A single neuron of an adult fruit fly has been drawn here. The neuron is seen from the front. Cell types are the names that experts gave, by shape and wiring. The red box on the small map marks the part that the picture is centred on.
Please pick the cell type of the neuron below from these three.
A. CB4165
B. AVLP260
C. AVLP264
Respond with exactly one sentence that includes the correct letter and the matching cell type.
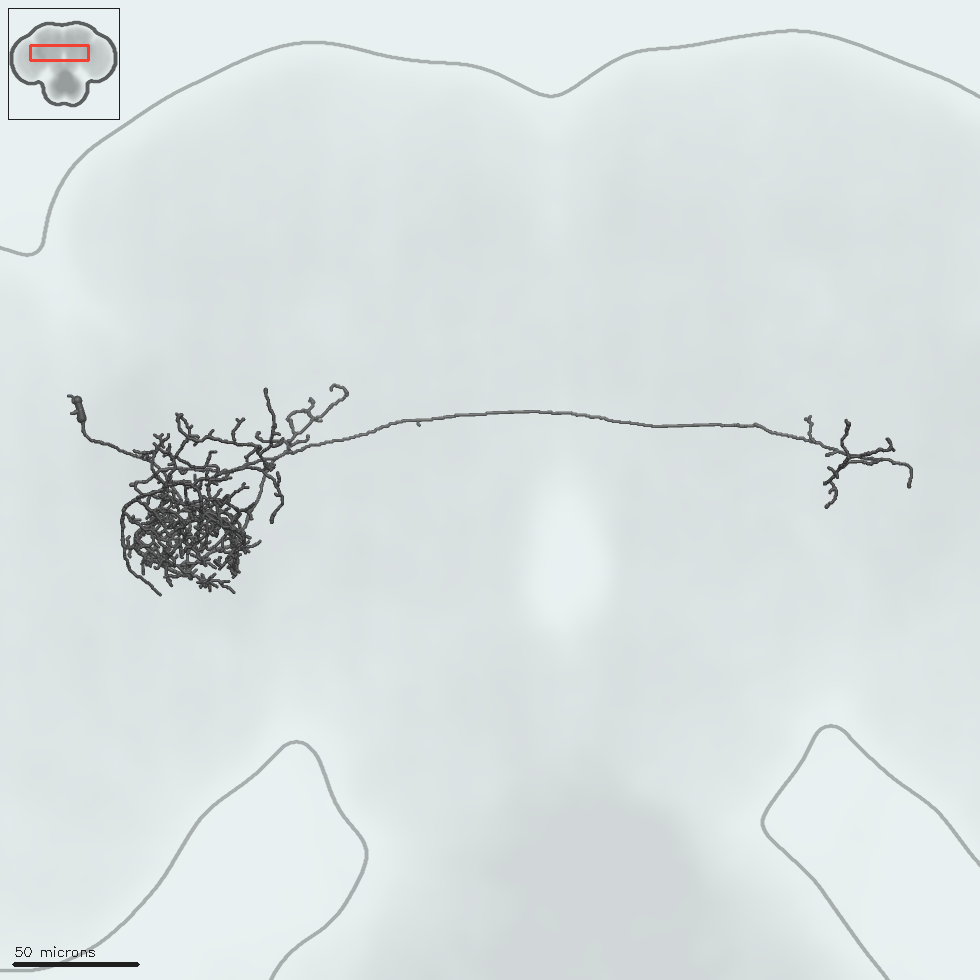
Cell type AVLP260 is what the neuron is, as option B states.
